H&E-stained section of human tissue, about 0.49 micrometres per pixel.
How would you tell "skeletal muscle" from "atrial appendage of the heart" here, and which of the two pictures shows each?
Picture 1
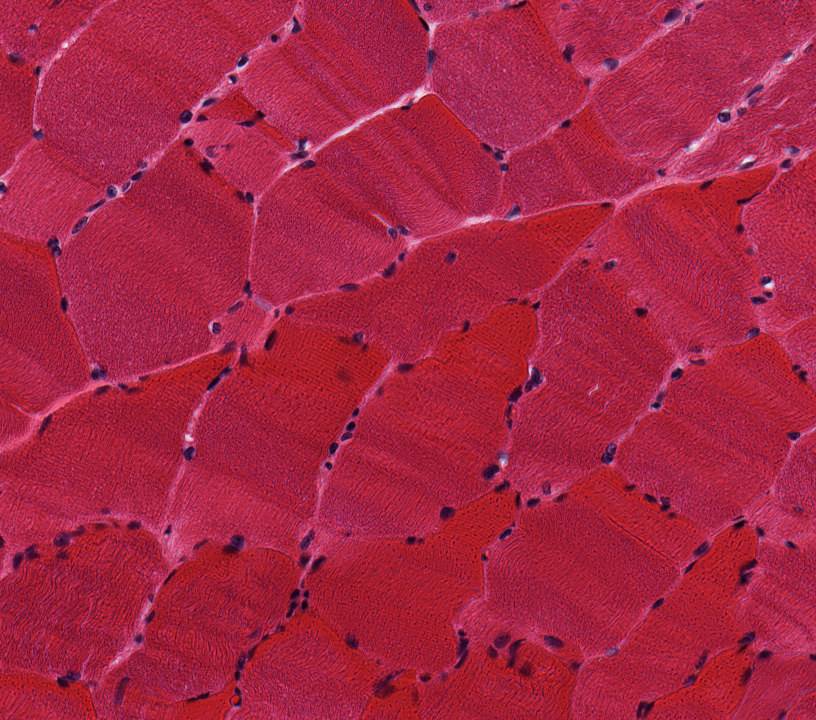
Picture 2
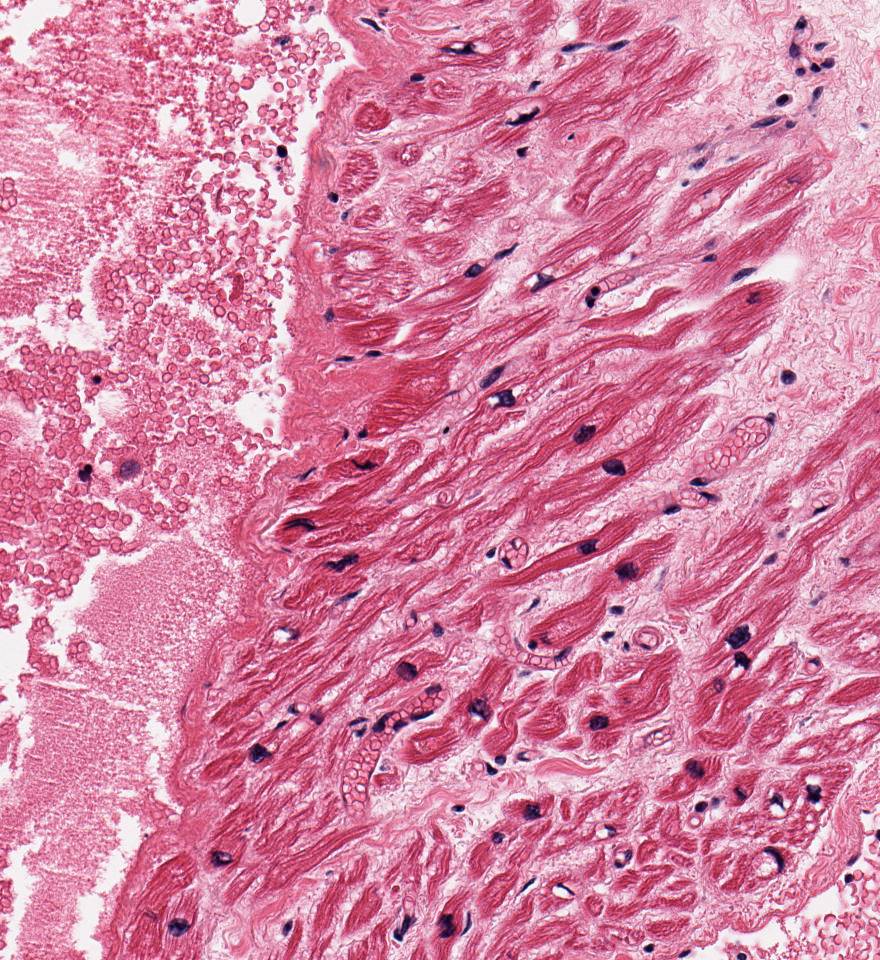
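Skeletal muscle in picture 1; atrial appendage of the heart in picture 2. Nuclei: picture 1, small, dark, oval to flattened, at the fibre edges along their borders; picture 2, central within the fibres. Fibre arrangement: picture 1, broadly similar size and angular outline, without scattered small rounded fibres; picture 2, fibres branching and joining one another rather than lying as separate parallel strands. Staining in picture 1: some fibres deeper red than their neighbours. Also in picture 2: a space filled with red blood cells in the left third, muscle in the rest, and pale, loose fibrillar connective tissue between fibres, most abundant at the upper right of the muscle.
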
